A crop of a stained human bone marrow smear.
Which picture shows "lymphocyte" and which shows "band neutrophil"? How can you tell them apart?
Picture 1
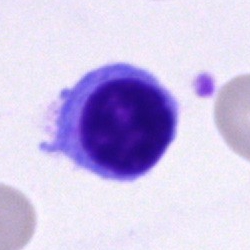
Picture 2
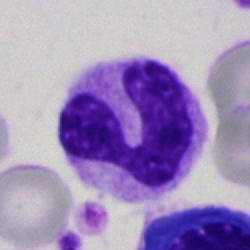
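That's the lymphocyte in picture 1 and the band neutrophil in picture 2. Mostly it's the nucleus: the lymphocyte's sits toward the right, while the band neutrophil's is a thick curved band bent into a U, its notch opening toward the top.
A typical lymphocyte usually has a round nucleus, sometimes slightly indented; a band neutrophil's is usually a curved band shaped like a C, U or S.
Chromatin is dark in both, densely stained throughout in the lymphocyte, dark purple and coarsely clumped in the band neutrophil. The lymphocyte has a wider rim of cytoplasm on the left, no granules, and several small irregular projections along its left edge.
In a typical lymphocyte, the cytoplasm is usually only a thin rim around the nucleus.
The band neutrophil's outline is roughly round and smooth, with no nucleoli visible.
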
